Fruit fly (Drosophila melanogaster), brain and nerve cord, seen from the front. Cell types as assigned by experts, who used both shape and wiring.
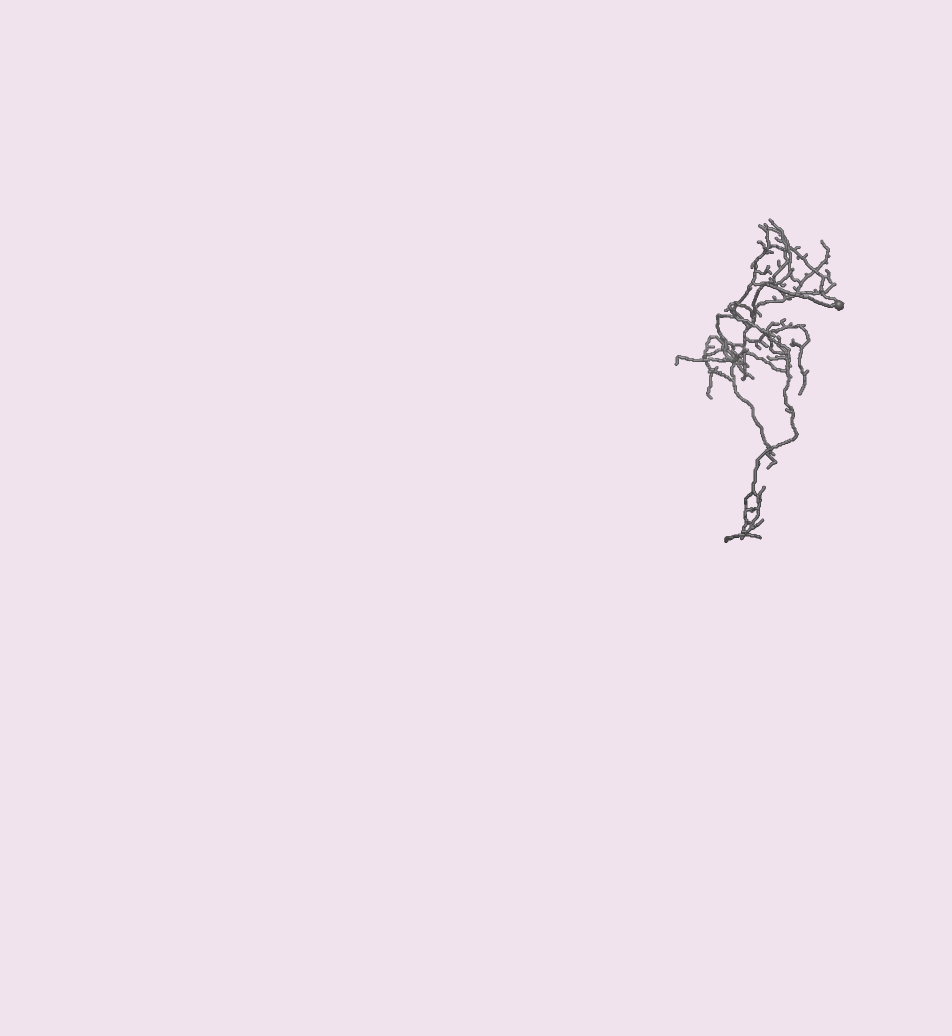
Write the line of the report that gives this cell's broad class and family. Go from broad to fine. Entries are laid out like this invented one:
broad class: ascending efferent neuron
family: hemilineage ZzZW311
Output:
broad class: central-brain intrinsic neuron
family: hemilineage VLPd&p1_dorsal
